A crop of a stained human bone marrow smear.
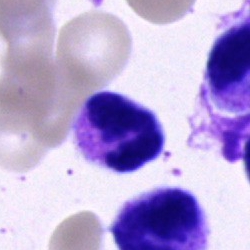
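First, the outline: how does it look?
Oval, and smooth all the way round.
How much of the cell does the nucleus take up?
Most of it.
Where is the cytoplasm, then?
Mainly on the left side, and I see no vacuoles in it.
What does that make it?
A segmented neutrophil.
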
